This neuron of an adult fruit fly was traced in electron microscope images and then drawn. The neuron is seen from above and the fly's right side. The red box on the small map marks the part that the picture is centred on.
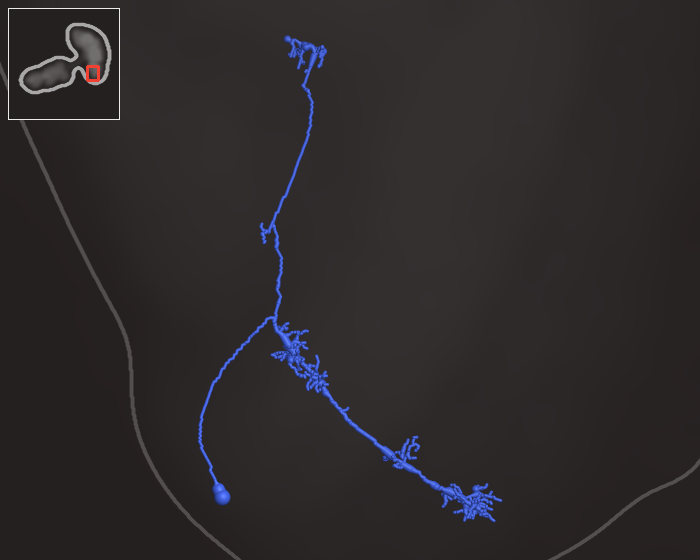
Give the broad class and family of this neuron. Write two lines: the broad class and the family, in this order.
optic-lobe intrinsic neuron
T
